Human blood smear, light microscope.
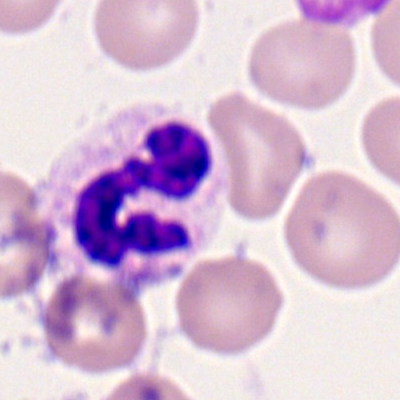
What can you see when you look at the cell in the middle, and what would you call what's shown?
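A lobed nucleus curves into a C-like shape opening toward the right, its chromatin dark purple and coarsely clumped. Around it lies plentiful, pale pinkish-lilac cytoplasm holding fine, small lilac granules. The cell is a segmented neutrophil.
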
